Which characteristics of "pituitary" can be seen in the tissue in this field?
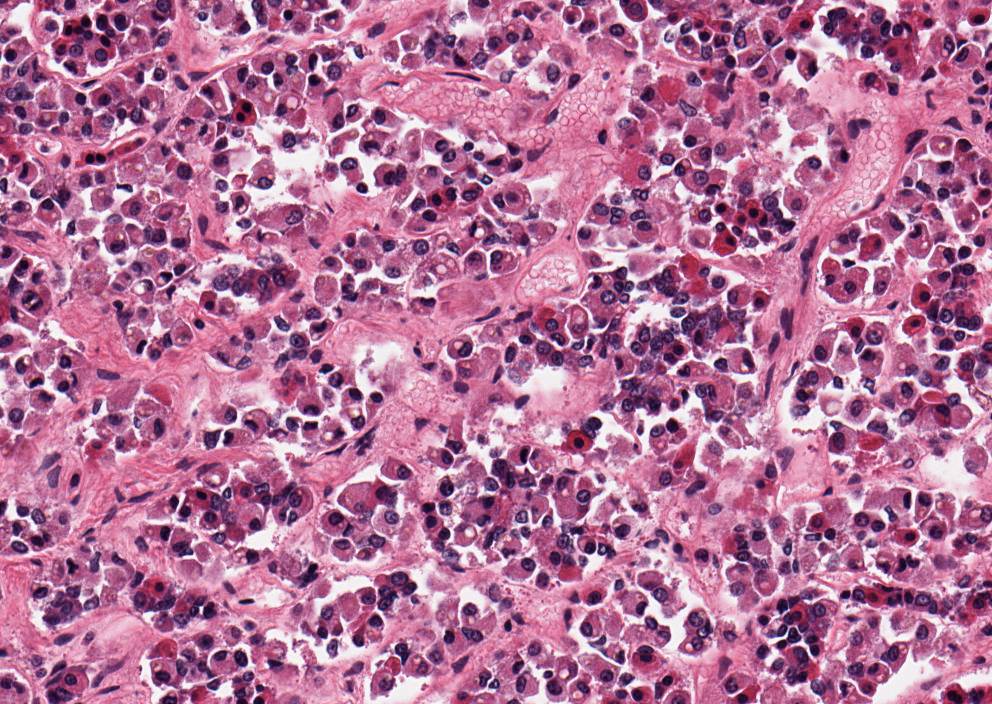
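This is pituitary tissue, and looking across the whole field, the cells sit in small nests and cords divided by thin pink septa. Those septa are delicate strands of pink fibrous tissue holding a few slender spindle-shaped nuclei. What goes with the name, I think, is the mix: scattered cells with bright red, eosinophilic cytoplasm lie among a majority whose cytoplasm is pale and weakly staining.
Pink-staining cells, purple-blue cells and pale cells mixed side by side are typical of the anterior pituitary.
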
